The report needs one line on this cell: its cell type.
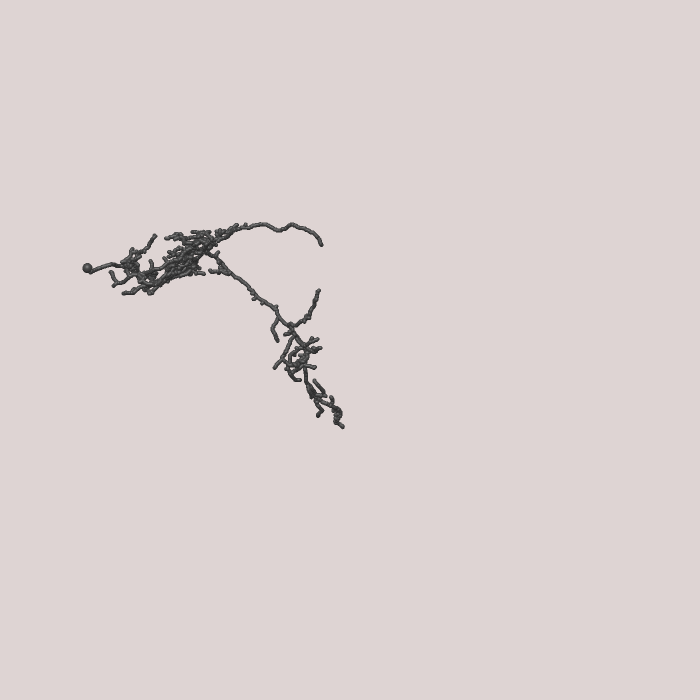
AOTU011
